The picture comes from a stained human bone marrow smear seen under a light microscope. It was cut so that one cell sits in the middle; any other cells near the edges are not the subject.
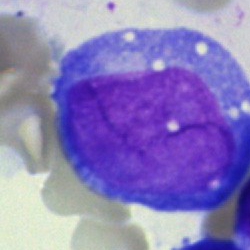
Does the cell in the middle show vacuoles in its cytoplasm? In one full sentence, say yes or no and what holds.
Yes, among the contents of its cytoplasm are one or more clear vacuoles.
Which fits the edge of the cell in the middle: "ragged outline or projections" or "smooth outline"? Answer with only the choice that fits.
Ragged outline or projections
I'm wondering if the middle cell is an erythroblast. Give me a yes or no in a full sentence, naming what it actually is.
No, not an erythroblast here; the centered cell is a blast.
